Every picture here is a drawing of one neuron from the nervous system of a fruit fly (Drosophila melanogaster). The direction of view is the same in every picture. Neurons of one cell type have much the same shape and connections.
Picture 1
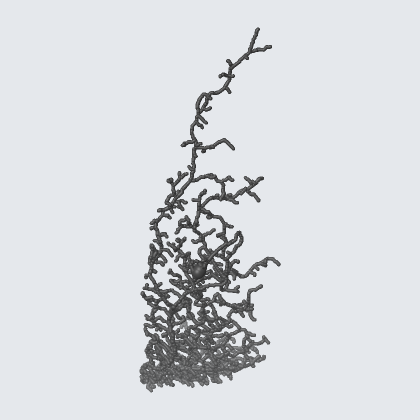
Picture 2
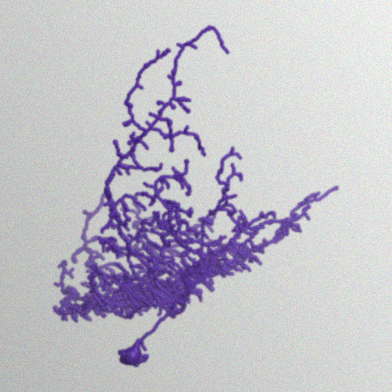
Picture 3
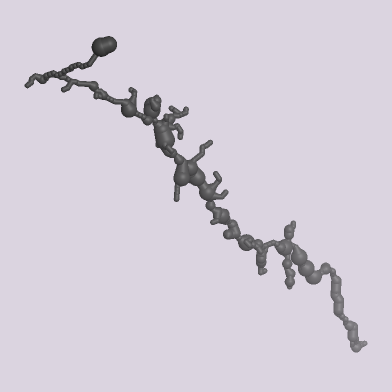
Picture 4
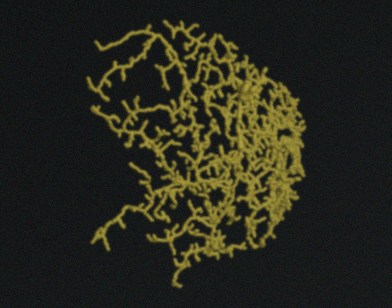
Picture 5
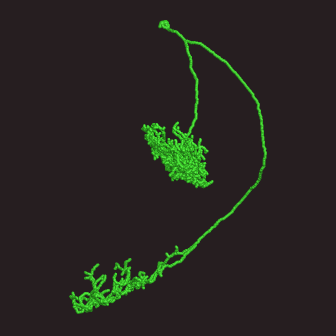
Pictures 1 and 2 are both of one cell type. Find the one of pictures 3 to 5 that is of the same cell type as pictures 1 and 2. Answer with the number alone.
4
